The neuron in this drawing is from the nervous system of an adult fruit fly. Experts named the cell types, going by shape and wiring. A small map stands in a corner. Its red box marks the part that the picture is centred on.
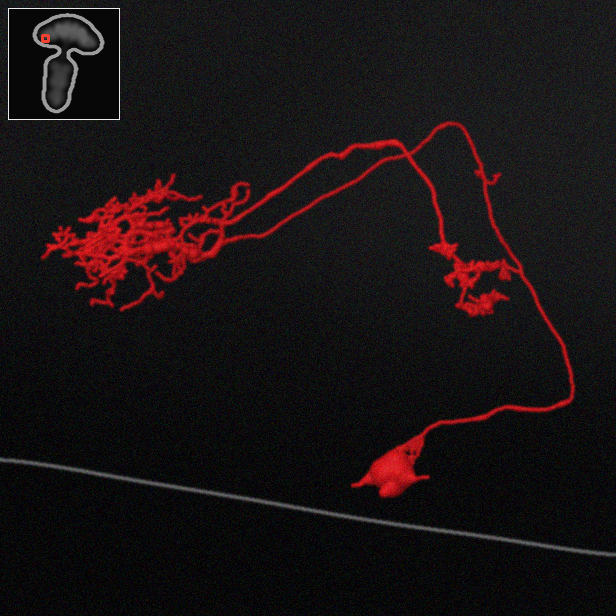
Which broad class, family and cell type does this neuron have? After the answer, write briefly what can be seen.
This is an optic-lobe intrinsic neuron. Its family is T. Its cell type is T4c. It lies in the brain. Dozens of branch ends can be seen.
